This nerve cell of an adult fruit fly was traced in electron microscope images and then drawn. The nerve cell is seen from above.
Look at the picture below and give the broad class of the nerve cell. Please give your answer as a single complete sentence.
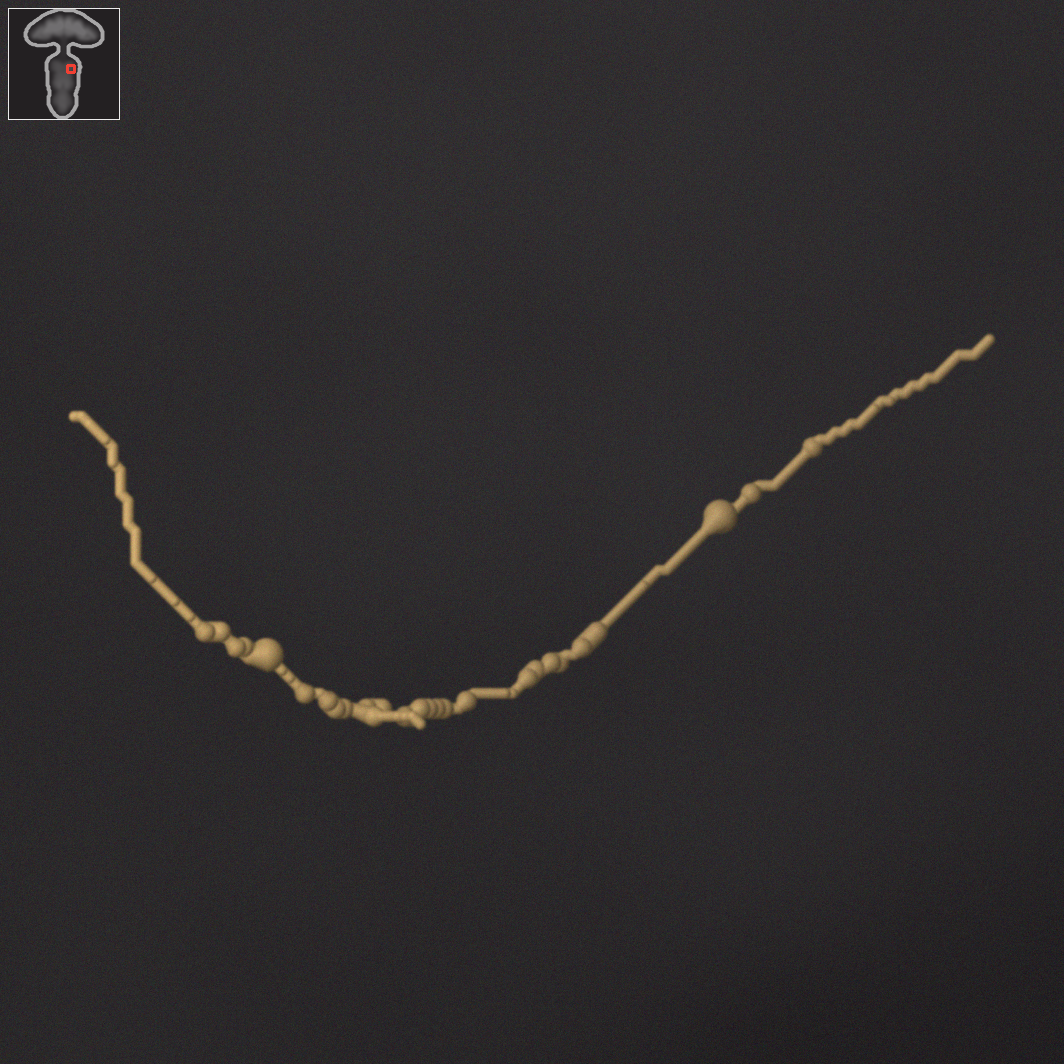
The broad class for the nerve cell is sensory neuron entering the nerve cord.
